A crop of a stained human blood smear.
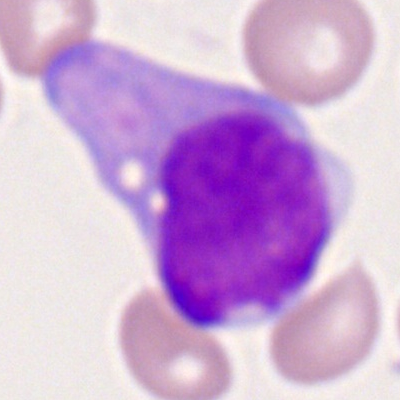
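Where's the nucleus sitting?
Down in the lower right part of the cell.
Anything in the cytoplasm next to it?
Two small clear vacuoles by its left edge, and no coarse granules anywhere.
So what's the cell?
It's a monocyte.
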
